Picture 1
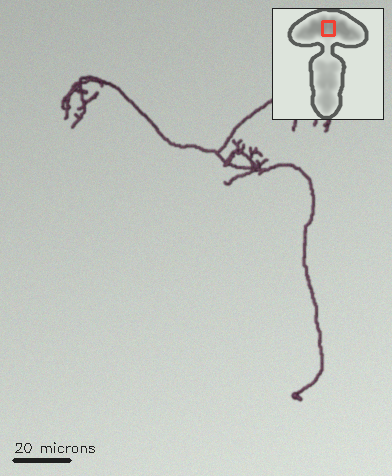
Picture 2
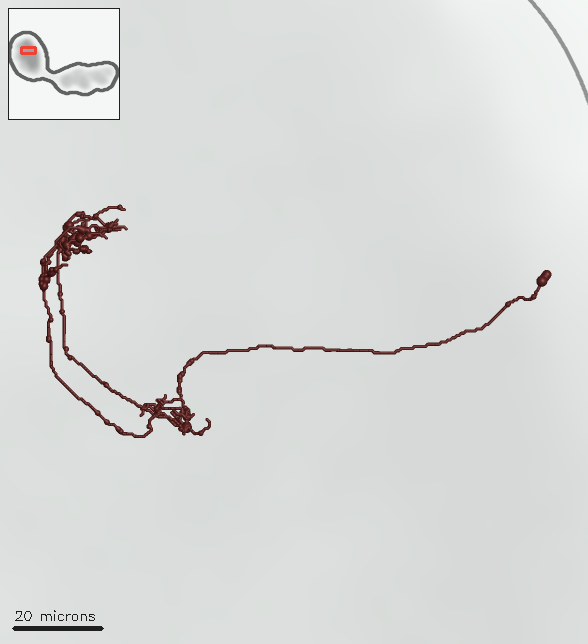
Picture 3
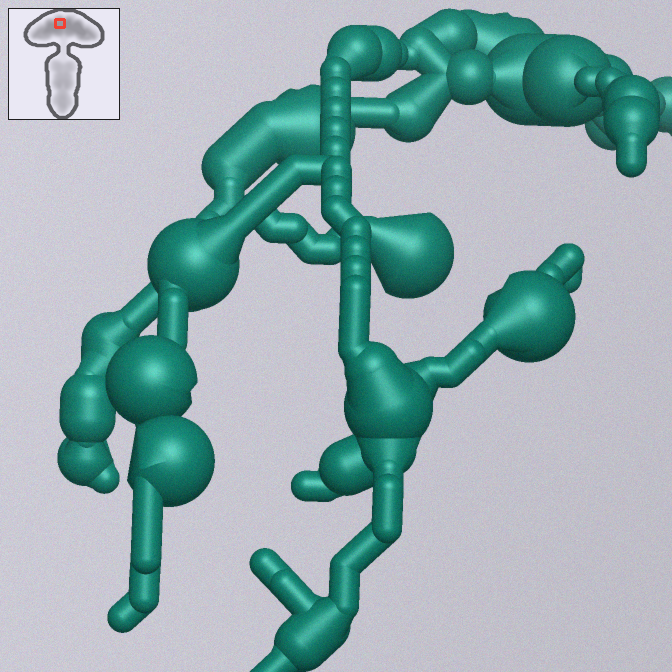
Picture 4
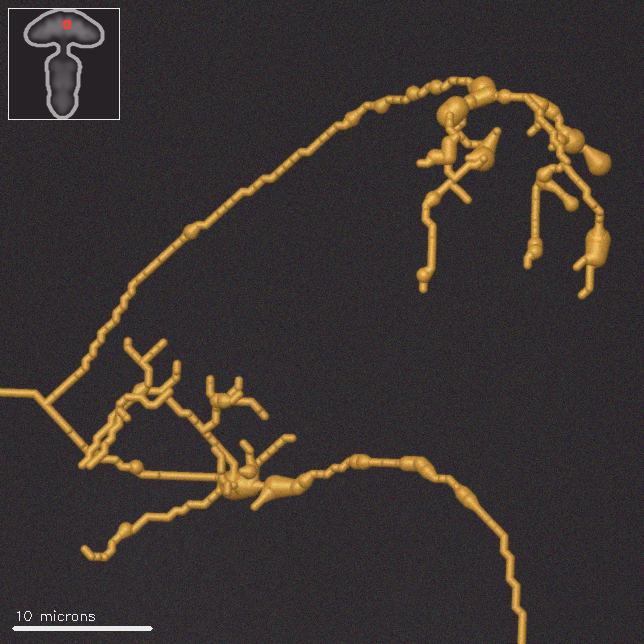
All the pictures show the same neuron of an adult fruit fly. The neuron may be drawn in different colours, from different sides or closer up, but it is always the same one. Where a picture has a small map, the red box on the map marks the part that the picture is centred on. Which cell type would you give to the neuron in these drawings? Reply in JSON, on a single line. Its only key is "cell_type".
{"cell_type": "vDeltaA_b"}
